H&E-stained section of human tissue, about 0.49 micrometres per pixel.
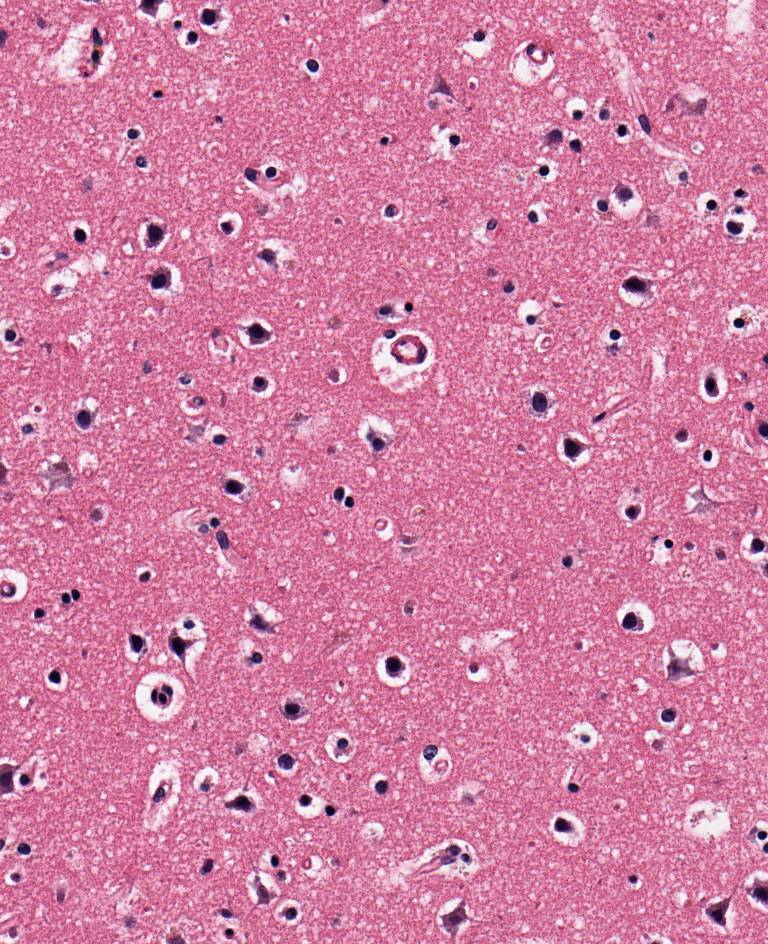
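Cerebral cortex: a uniform pink, finely granular matrix, not divided into compartments or units, with cells scattered singly throughout. Most nuclei are small, round and densely dark-staining. Several larger cells with angular, triangular, dark-staining profiles are scattered through the field. Epithelium, glands and fat cells are absent throughout.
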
